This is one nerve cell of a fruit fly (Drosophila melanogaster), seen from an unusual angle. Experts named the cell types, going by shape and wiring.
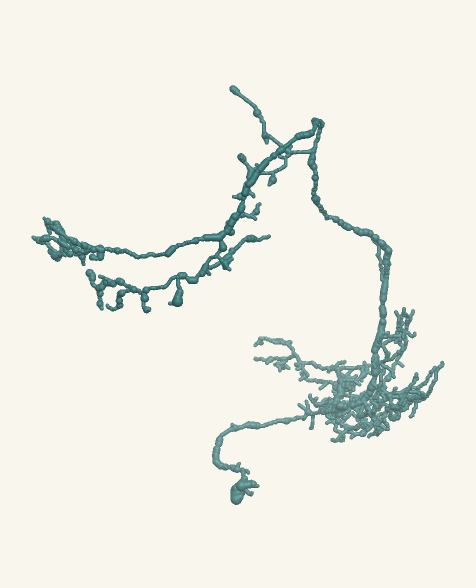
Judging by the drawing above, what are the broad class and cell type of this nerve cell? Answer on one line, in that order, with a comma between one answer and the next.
central-brain intrinsic neuron, GNG498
